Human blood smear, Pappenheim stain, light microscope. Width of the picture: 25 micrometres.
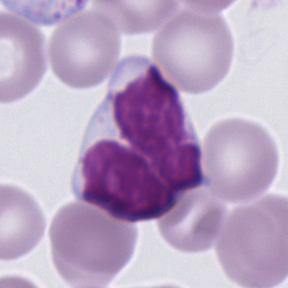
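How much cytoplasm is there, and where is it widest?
A scant, pale blue rim, widest at the upper left; it holds no vacuoles.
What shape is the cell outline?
Irregular, tapering to a point at the top.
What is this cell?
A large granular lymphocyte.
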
